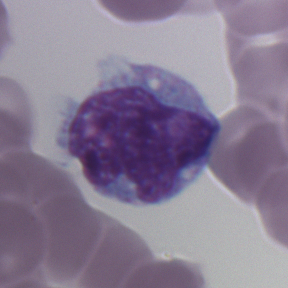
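Monocyte. Its outline is roughly round, though along the upper left edge I find it frayed and ragged. The nucleus is irregular; I can follow folds and bulging lobes along its lower border. Above the nucleus the cytoplasmic rim is at its widest, and a small clear vacuole sits there.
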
